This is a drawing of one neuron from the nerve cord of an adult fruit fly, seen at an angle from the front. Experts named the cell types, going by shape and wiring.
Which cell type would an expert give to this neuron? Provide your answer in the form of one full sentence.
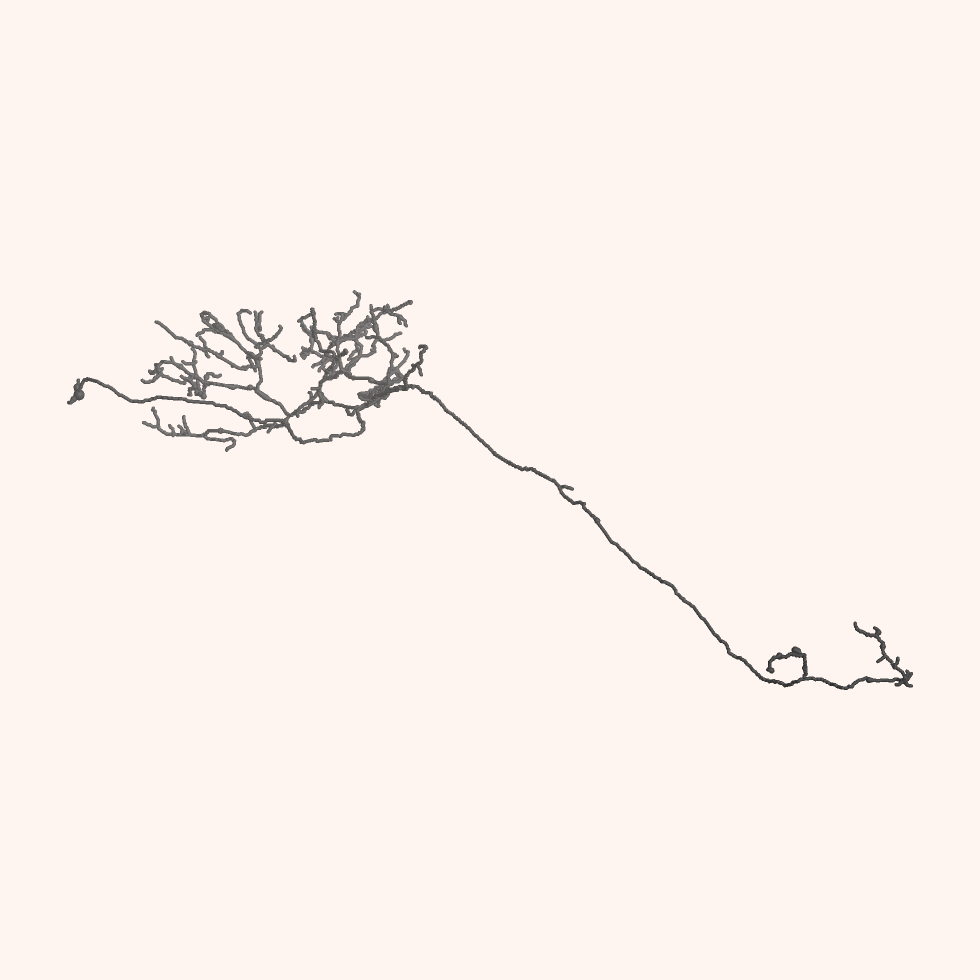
The cell type IN09B048 is the type of this neuron.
